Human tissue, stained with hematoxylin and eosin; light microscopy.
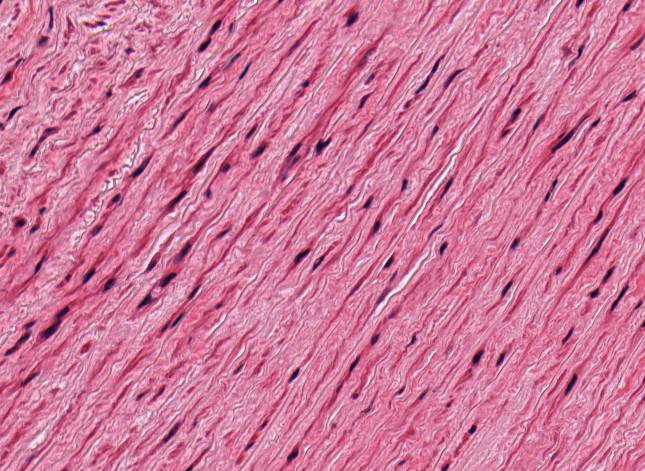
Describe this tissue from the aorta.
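Densely packed fibres run parallel to one another across most of the field, oriented diagonally from lower left to upper right. The nuclei are thin, dark and elongated, aligned with the fibres. In the upper left corner the fibres are less orderly, following irregular waves. The field contains no fat cells.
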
